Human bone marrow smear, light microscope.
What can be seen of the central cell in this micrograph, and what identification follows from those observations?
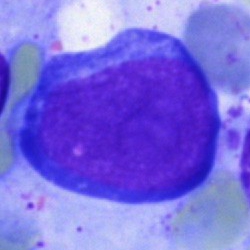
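Outline first: a broad oval, wider than it is tall. Next, the cytoplasm: only a narrow rim around the nucleus, widest along the upper edge of the cell. Granules: none visible in the cytoplasm. This is a proerythroblast.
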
